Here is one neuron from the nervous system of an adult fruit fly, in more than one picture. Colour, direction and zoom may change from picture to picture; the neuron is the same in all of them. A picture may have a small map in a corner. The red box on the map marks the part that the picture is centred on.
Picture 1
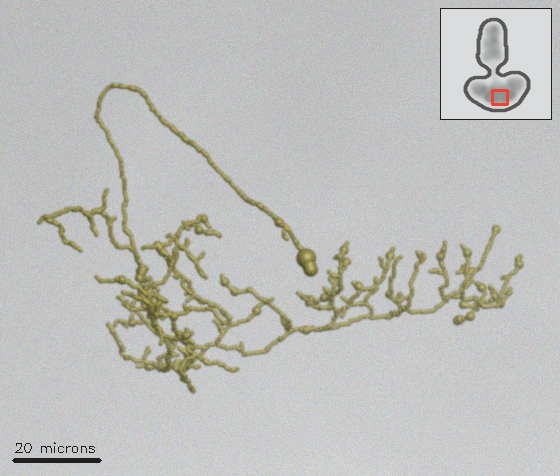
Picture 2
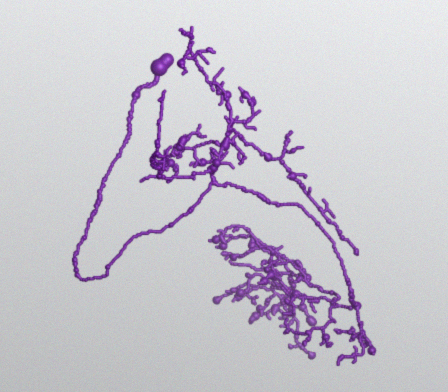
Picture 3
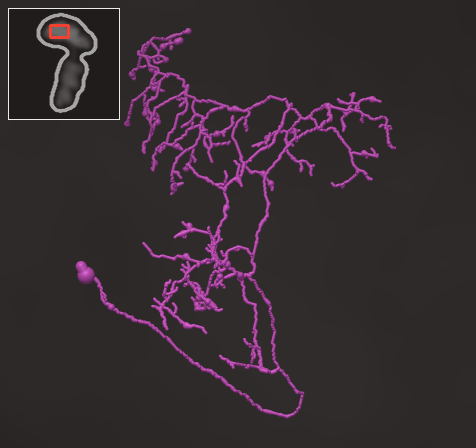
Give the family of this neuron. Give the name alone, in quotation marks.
"hemilineage SIPp1"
